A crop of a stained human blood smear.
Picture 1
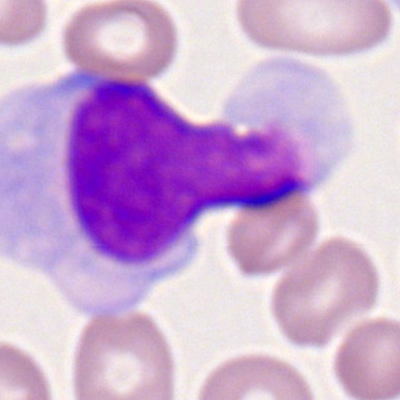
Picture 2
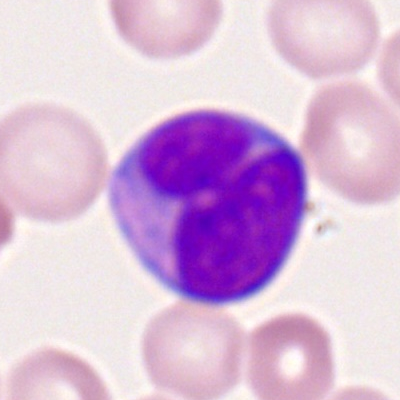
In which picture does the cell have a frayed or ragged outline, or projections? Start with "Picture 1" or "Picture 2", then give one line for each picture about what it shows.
Picture 1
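In picture 1: The cell outline is irregular, with broad rounded bulges of cytoplasm.
In picture 2: The cell outline is smooth and rounded, with no surface projections.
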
